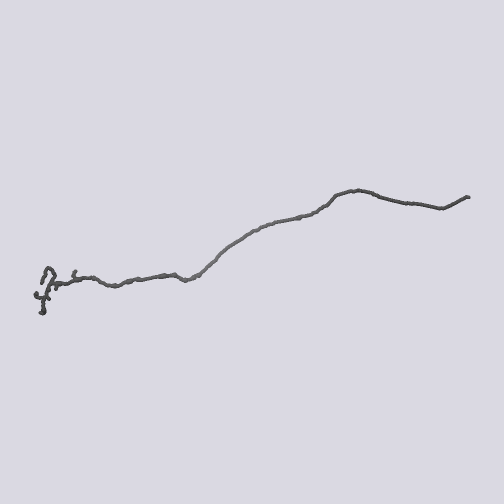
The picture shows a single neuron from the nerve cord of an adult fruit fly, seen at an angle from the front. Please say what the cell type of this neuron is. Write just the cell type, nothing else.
WG1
